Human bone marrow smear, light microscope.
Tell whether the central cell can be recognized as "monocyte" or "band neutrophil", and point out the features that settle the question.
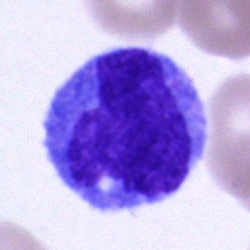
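Answer: monocyte. The nucleus fills most of the cell, and the cytoplasm is blue, its rim wider on the left side than on the right. A single small clear vacuole lies at the lower edge of the nucleus.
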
